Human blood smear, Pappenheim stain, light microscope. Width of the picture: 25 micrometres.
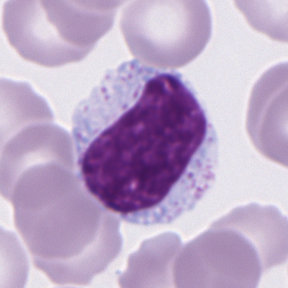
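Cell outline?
Slightly irregular and frayed, not smoothly round.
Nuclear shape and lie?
Elongated oval, diagonal from upper right to lower left.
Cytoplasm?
Widest band on the upper-left side of the nucleus; fine reddish-purple granules, sparsely scattered.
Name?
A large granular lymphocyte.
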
